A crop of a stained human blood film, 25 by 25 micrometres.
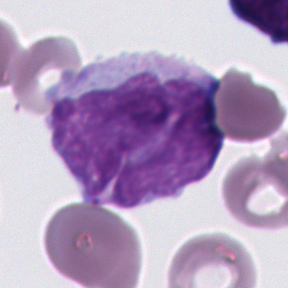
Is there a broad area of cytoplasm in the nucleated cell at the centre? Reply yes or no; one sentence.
No, the cell does not have plenty of cytoplasm; its nucleus fills most of it.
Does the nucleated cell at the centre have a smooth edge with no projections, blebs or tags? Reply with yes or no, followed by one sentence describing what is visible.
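No. The cell outline is irregular, with a ragged, fringed edge along the top.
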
